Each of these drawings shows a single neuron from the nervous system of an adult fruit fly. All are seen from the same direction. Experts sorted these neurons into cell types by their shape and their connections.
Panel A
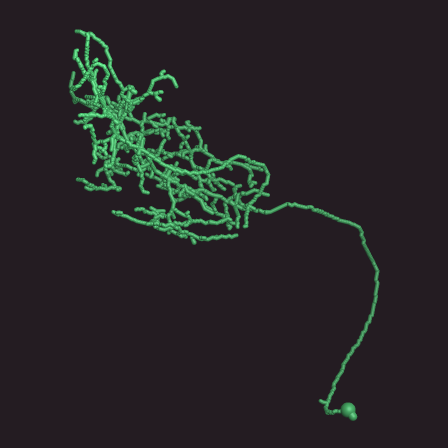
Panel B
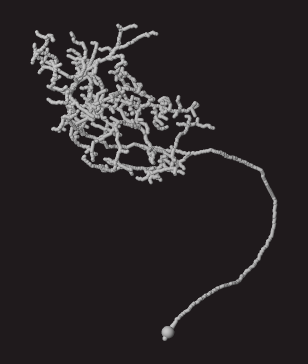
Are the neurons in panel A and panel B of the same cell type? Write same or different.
same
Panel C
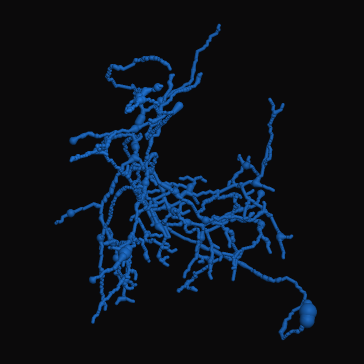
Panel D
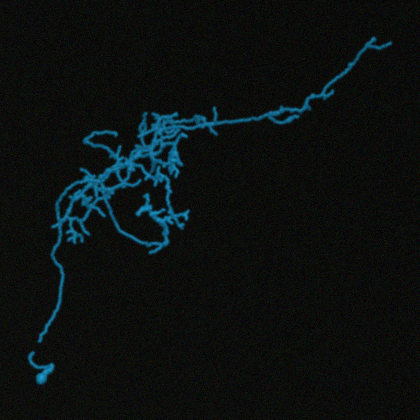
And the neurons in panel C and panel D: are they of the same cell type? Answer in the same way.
different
